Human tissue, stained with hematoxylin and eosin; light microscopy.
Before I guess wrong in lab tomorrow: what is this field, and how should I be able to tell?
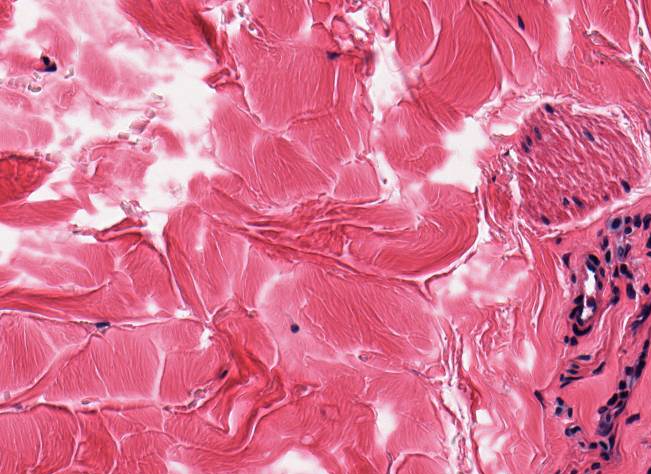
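Dermis. Closely packed, deeply eosinophilic fibres cut in varied planes fill most of the field; profiles broad and angular, not round.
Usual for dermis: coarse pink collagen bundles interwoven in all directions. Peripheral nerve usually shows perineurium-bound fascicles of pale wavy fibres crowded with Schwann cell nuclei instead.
Fibres here deeply eosinophilic, not pale. Upper right: rounded bundle with several elongated dark nuclei. Lower right edge: cluster of crowded small dark nuclei.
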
